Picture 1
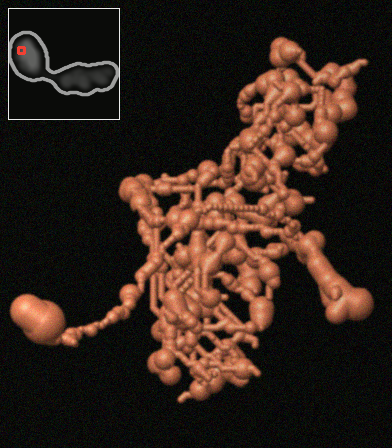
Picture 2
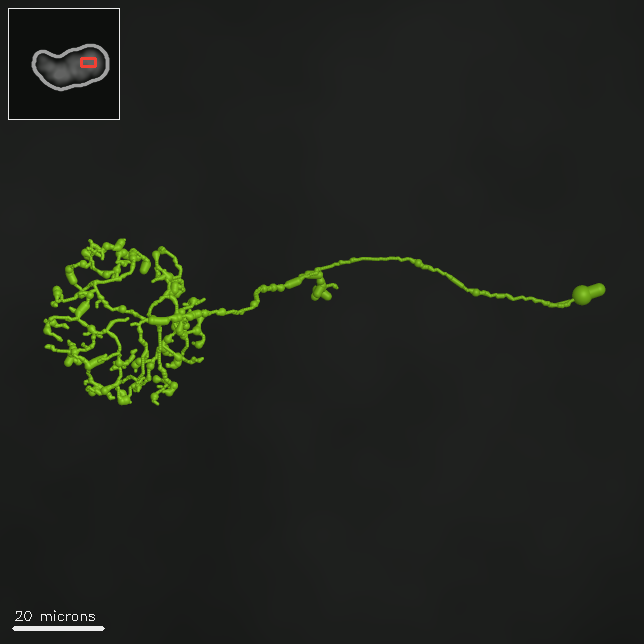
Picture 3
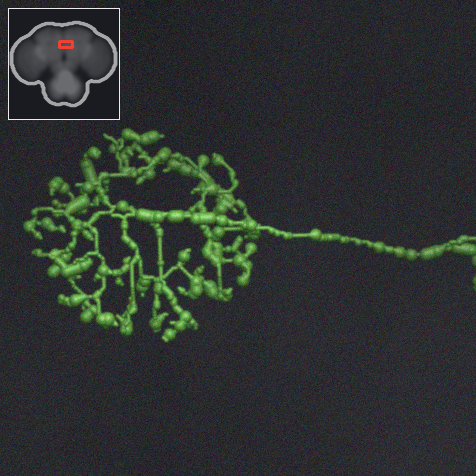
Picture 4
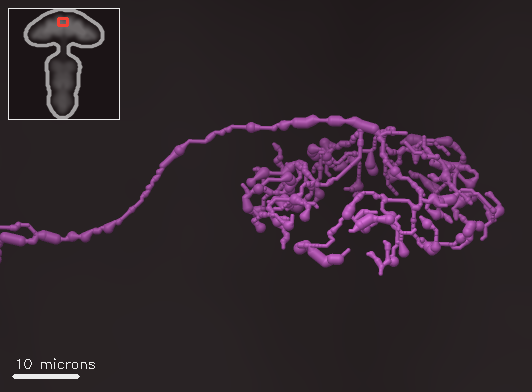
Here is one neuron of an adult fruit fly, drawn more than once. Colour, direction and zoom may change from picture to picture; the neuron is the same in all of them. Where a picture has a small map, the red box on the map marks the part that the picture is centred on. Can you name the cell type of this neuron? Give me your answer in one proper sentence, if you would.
The cell type for the neuron is ER3d_c.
